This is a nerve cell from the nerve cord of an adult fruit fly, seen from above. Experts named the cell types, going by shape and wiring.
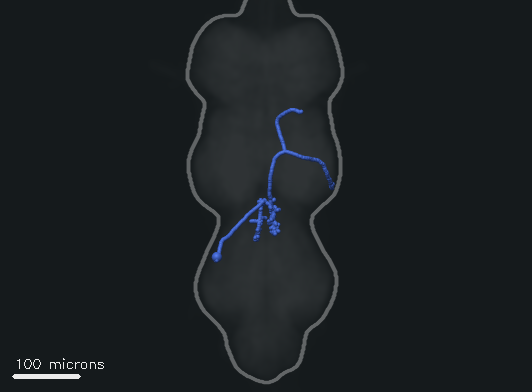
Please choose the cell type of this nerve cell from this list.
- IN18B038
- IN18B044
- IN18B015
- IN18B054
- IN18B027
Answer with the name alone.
IN18B038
